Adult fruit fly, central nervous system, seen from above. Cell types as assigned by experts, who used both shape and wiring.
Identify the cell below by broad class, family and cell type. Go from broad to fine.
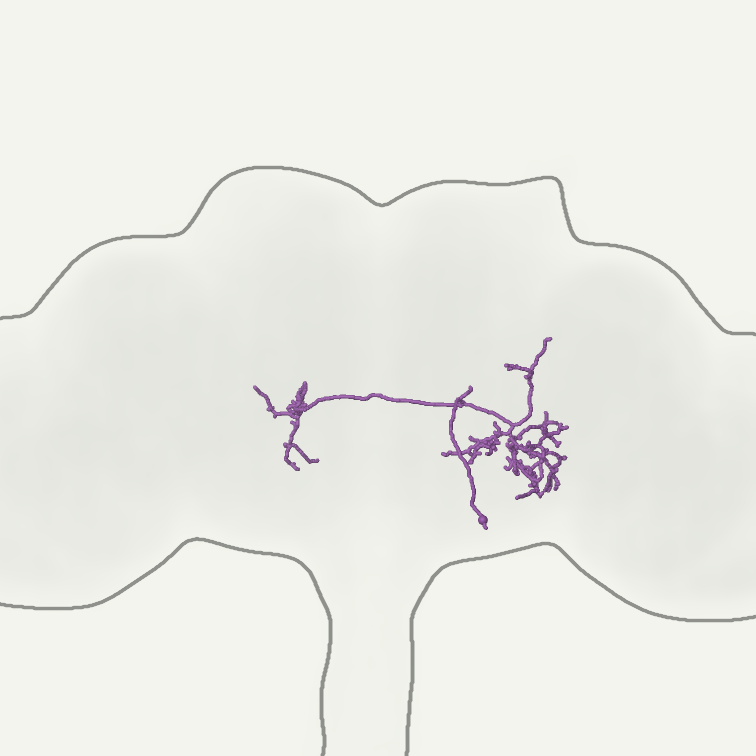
central-brain intrinsic neuron; hemilineage VLPp2; CB4101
